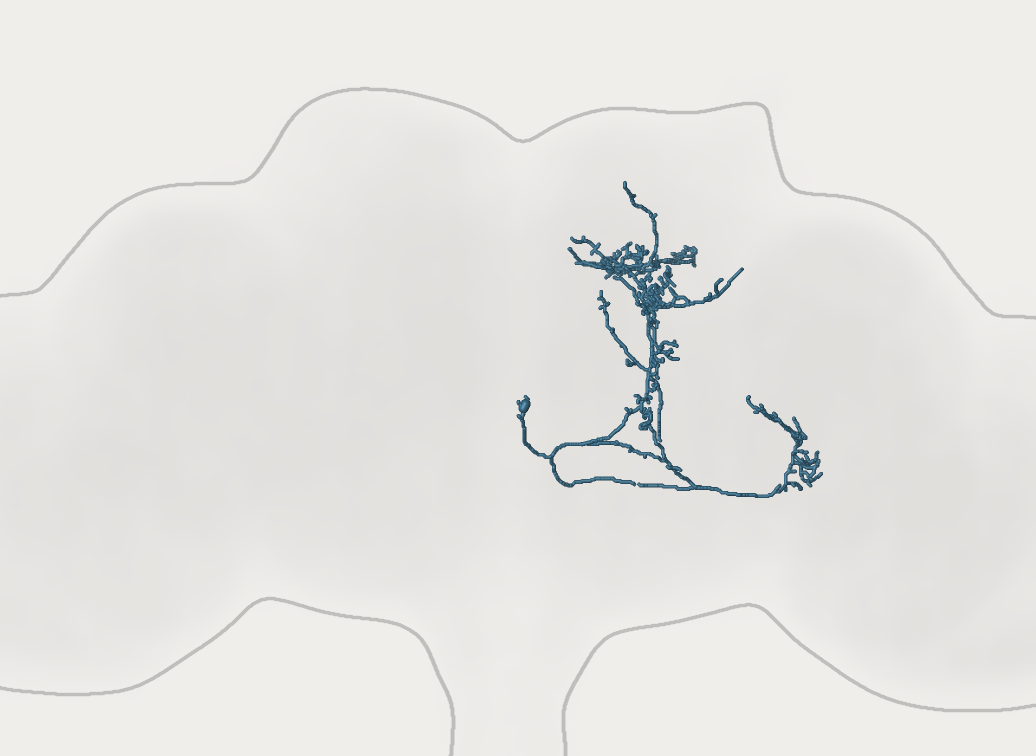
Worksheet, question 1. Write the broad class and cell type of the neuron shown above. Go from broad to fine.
central-brain intrinsic neuron; SIP081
